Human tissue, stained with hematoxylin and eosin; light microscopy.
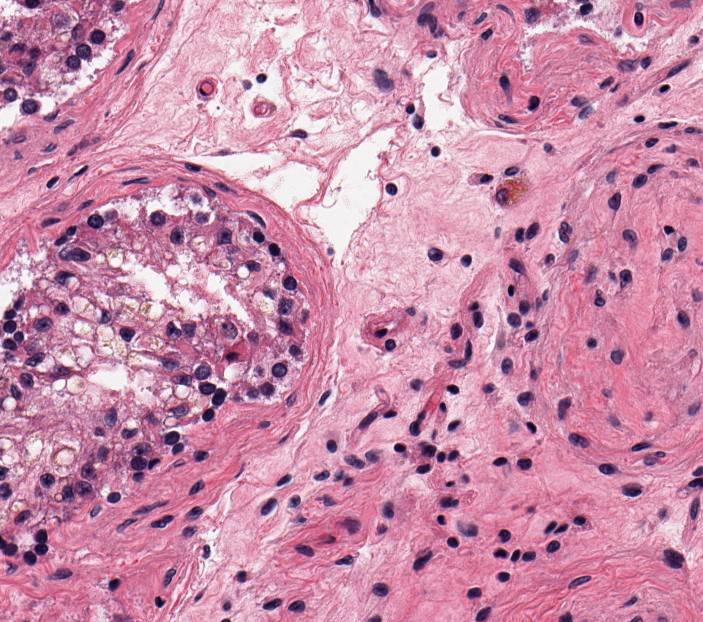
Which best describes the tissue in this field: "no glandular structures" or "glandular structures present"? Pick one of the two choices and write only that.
Glandular structures present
